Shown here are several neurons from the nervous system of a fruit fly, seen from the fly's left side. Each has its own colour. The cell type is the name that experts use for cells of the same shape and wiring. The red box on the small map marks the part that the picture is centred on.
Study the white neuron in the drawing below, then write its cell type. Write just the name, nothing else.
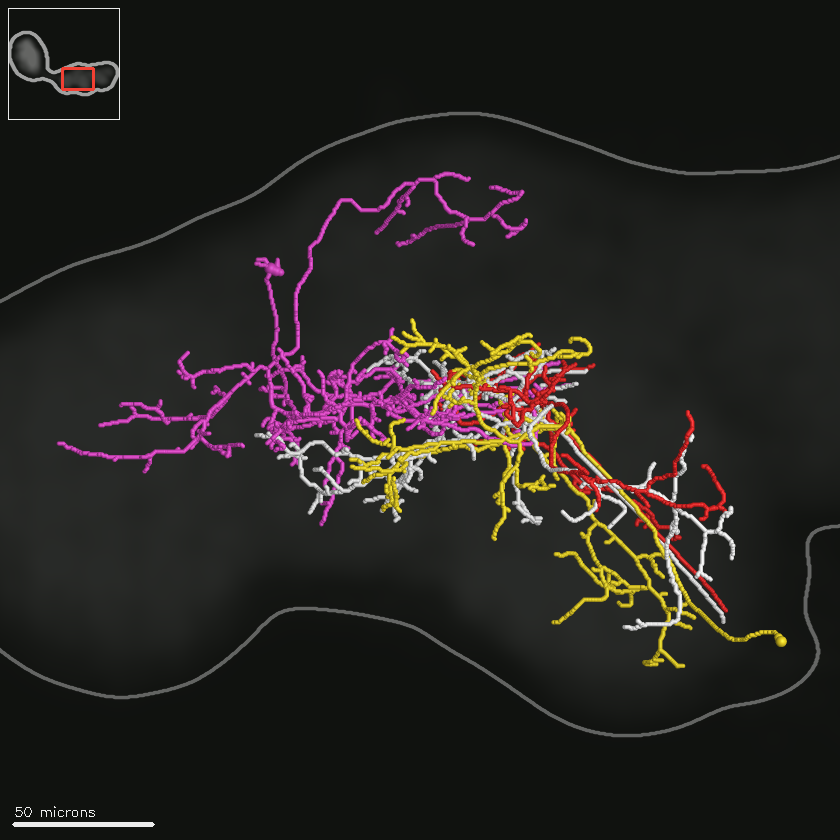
IN12B063_b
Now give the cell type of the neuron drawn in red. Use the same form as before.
IN12B066_g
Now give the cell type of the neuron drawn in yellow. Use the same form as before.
IN12B063_c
